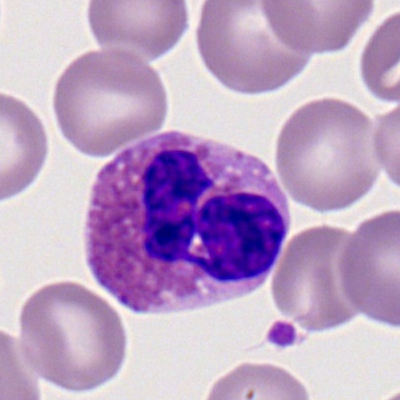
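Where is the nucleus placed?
Toward the right side, with a wider band of cytoplasm on the left.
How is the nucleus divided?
Into two lobes.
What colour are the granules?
Pinkish-violet, with small pale clear spots scattered among them.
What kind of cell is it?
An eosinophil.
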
